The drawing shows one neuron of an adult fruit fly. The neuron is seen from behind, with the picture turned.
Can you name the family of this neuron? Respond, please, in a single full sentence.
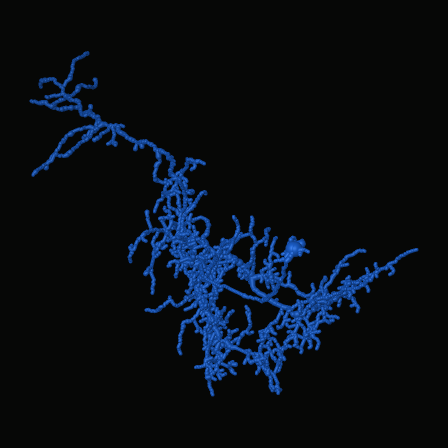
The neuron takes hemilineage 03B as its family.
